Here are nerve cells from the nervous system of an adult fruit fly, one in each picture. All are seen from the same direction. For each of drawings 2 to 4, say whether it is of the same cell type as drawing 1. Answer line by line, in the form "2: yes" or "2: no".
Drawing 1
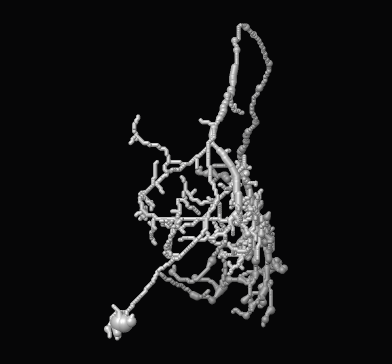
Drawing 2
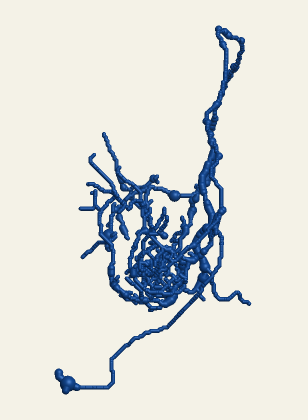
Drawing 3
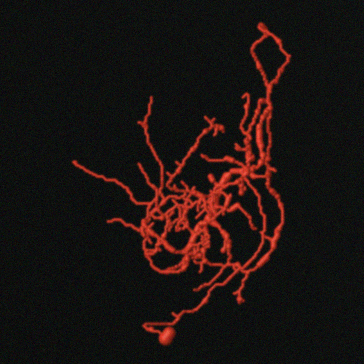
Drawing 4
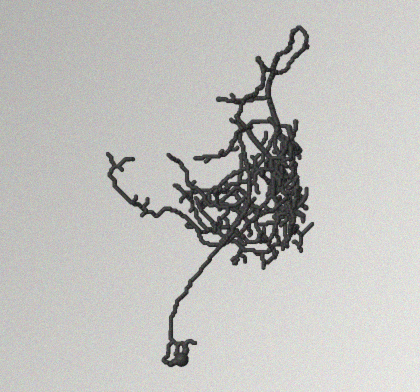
2: no
3: no
4: yes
